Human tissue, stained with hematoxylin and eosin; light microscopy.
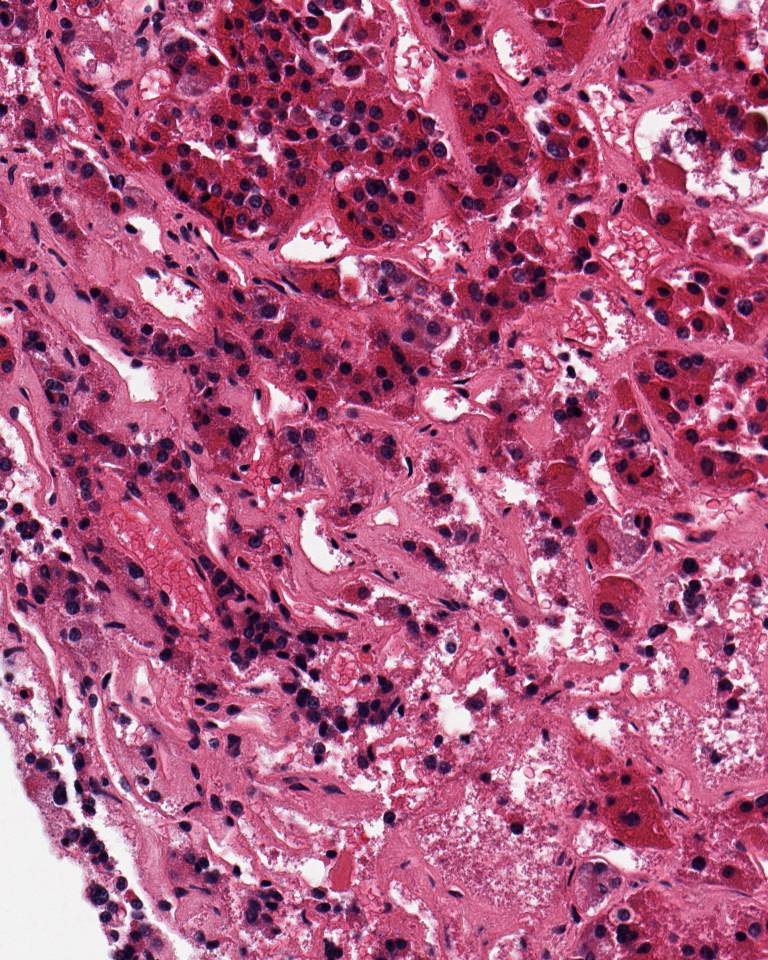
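Pituitary: nests and short cords of polygonal cells separated by pink fibrous bands, crowded most densely in the upper half and on the right side of the field. Most cells have abundant, deeply eosinophilic, finely granular cytoplasm and a round, dark, centrally placed nucleus, mostly one per cell. At the left middle, a channel packed with red blood cells runs obliquely.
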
